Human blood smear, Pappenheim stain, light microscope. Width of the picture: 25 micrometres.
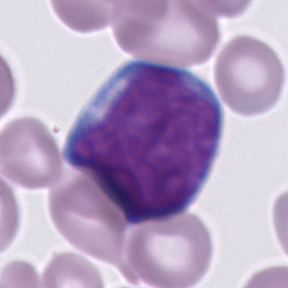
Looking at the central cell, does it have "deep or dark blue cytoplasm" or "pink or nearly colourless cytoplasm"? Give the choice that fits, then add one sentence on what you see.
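Deep or dark blue cytoplasm. The cytoplasm stains blue.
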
